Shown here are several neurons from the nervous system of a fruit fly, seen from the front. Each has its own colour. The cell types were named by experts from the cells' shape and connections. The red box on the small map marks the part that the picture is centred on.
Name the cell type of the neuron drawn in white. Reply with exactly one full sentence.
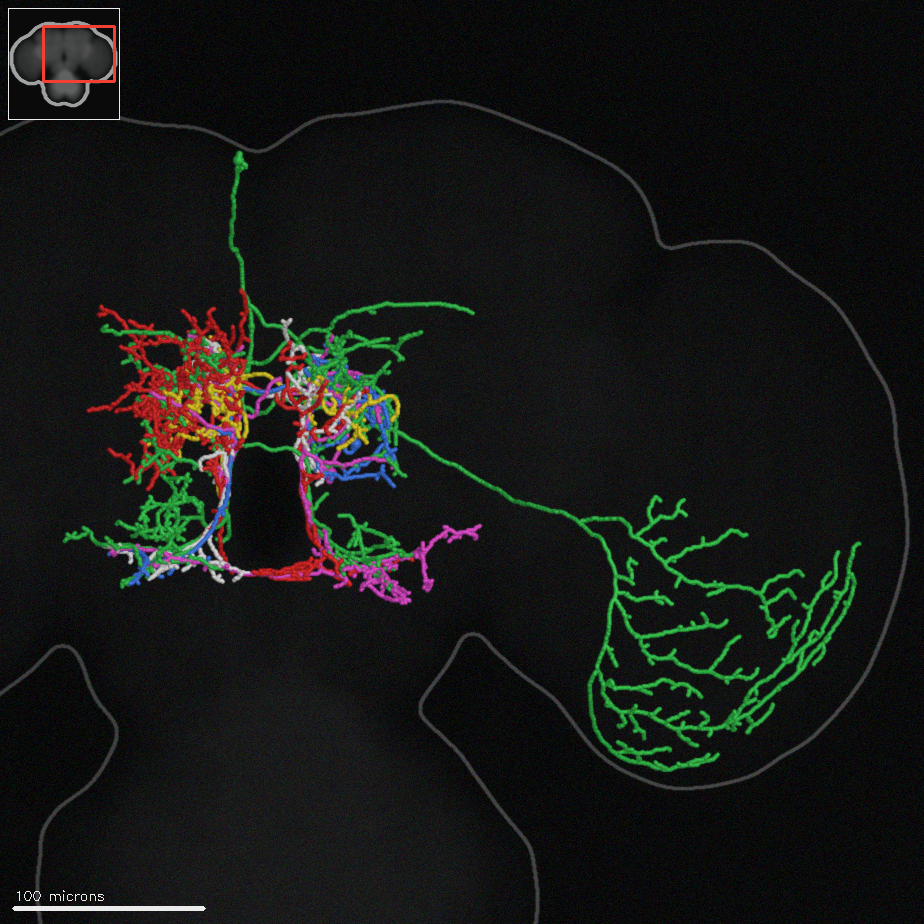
The cell type to which this neuron belongs is IB096.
